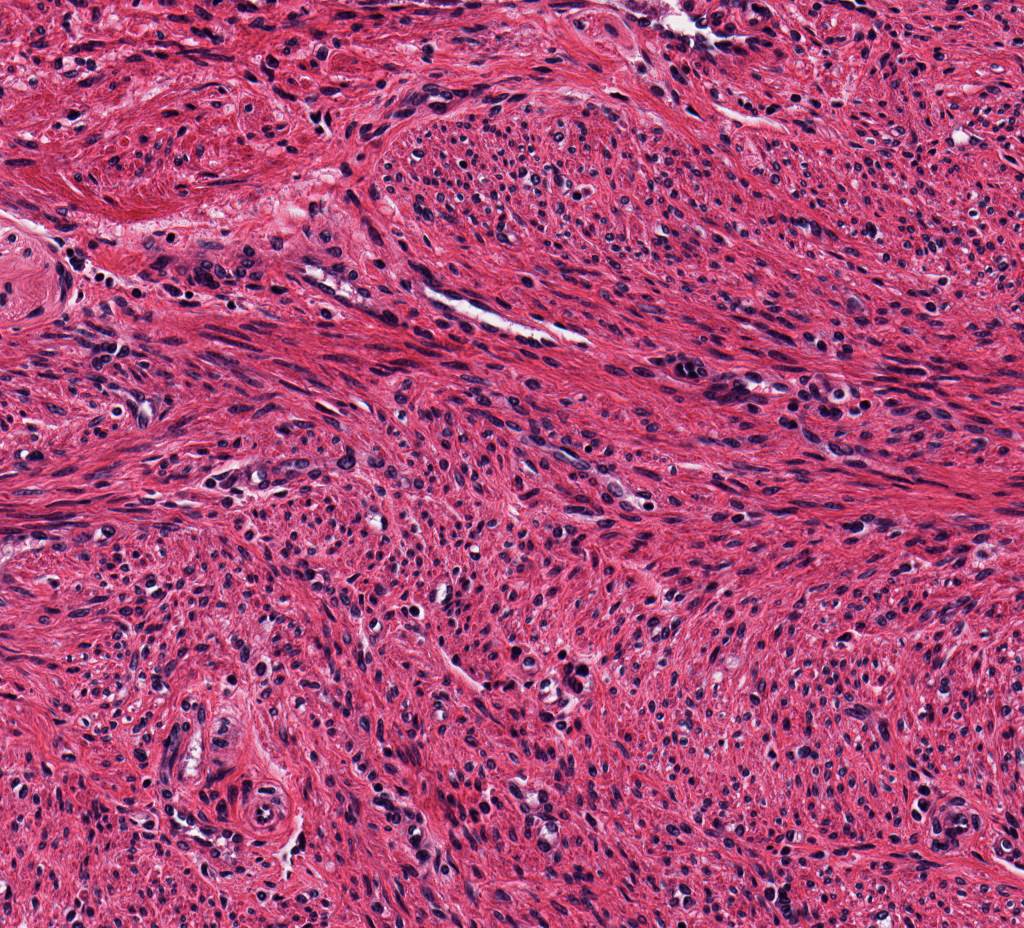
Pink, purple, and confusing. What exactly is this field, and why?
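Here the tissue is smooth muscle: spindle cells packed in fascicles of varied direction, one broad band crossing the middle roughly left to right. Their bright pink, fibrillary cytoplasm merges into long strands, and the dark nuclei are mostly elongated in lengthwise cells.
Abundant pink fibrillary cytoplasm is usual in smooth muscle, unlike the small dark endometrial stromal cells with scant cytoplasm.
In cross-cut fascicles, notably in the upper centre and lower half, nuclei appear rounded.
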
